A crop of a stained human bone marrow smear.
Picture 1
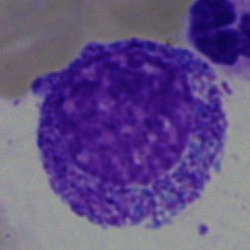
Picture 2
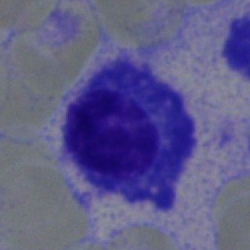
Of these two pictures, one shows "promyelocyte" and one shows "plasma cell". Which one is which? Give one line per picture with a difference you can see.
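Picture 1 is a promyelocyte. The cell is packed with coarse dark purple granules.
Picture 2 is a plasma cell. No distinct granules are seen in the cytoplasm.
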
